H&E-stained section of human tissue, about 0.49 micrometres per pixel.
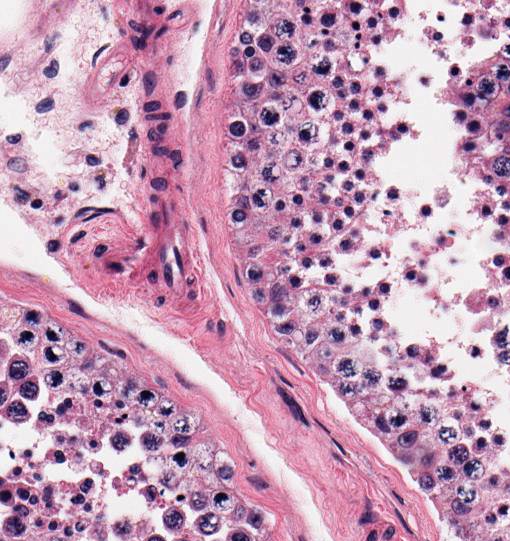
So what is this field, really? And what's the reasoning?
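This is seminiferous tubule, two cell-packed units of it, right and lower left, split by a diagonal pink fibrous band. They're lined by many stacked layers of rounded cells, not a single layer.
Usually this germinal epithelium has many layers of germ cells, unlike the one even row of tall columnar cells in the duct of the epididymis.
In the right-hand one, many large round cells have coarse, clumped dark chromatin.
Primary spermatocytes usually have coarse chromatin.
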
